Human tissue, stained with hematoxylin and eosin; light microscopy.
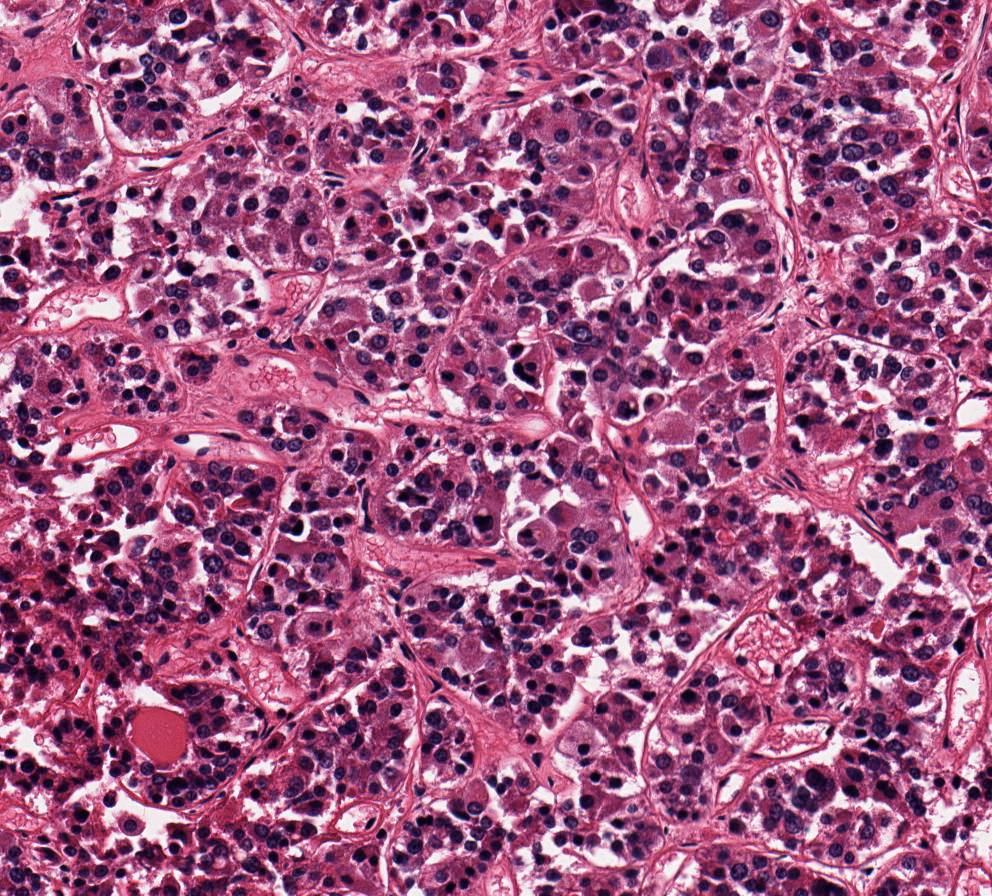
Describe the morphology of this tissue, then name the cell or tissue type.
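Notice first that the cells sit in rounded nests, divided by thin pink fibrous septa everywhere you look. Within each nest the cells are mixed: some have abundant granular pink cytoplasm, others scant cytoplasm and dark nuclei. Thin-walled vessels holding red blood cells run in the septa, at the left middle and lower right. One round, homogeneous, deep pink globule lies at the lower left. This is pituitary.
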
